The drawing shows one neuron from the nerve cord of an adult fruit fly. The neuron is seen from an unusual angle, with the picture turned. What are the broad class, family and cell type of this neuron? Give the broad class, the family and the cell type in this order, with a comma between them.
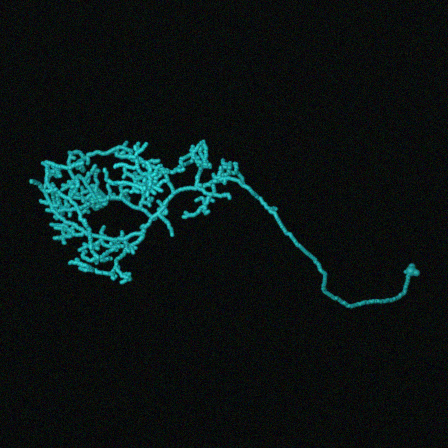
nerve-cord intrinsic neuron, hemilineage 06B, IN06B061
